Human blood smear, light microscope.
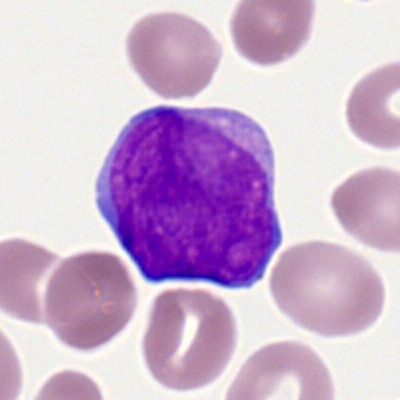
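Myeloblast (central cell). Outline: angular rather than smoothly round. Nucleus: occupies most of the cell. Cytoplasm: a narrow rim around the nucleus. Vacuoles: none seen in the cell.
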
